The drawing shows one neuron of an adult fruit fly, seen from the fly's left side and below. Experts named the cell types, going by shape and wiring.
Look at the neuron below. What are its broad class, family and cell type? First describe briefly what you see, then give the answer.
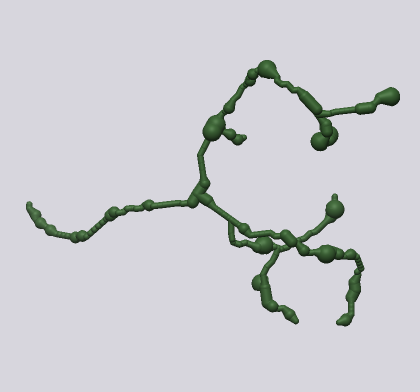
The drawing shows no cell body. There are a dozen or fewer branch ends. It is a sensory neuron entering the brain. Its family is called class olfactory. Its cell type is ORN_VL1.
